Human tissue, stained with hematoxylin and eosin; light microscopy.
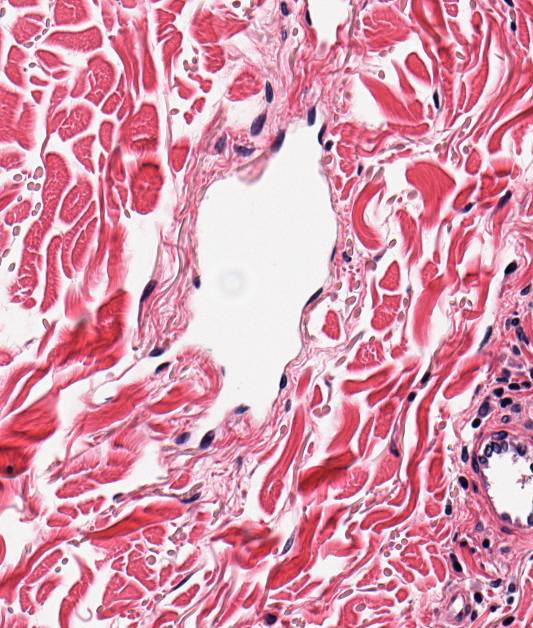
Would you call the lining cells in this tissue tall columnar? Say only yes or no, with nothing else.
No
